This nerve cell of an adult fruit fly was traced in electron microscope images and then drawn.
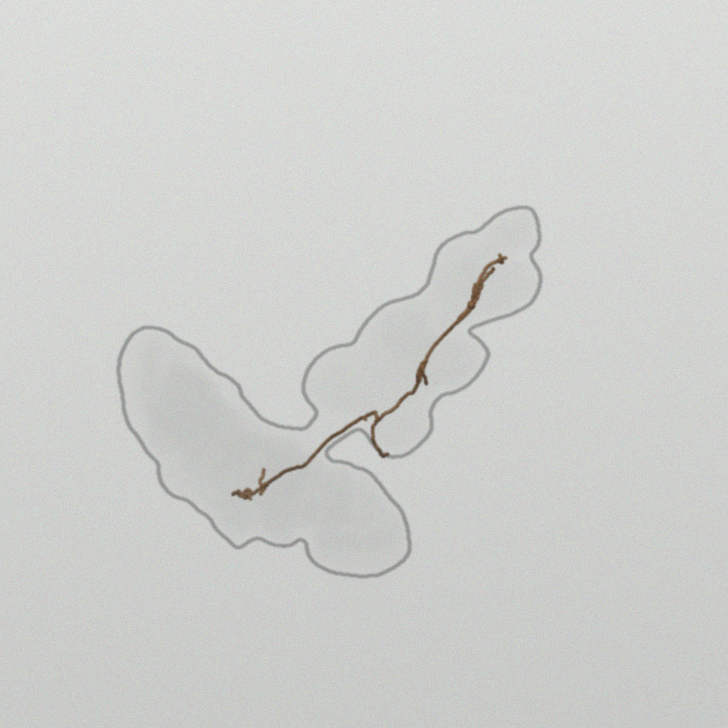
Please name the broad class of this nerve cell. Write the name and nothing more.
sensory neuron ascending to the brain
